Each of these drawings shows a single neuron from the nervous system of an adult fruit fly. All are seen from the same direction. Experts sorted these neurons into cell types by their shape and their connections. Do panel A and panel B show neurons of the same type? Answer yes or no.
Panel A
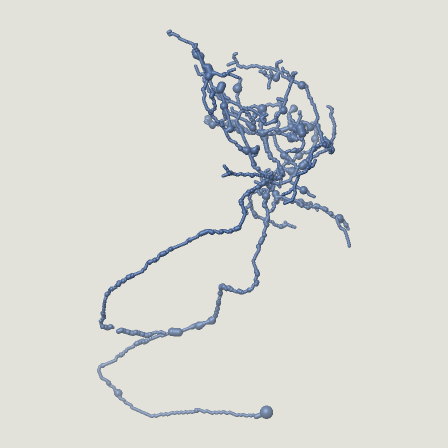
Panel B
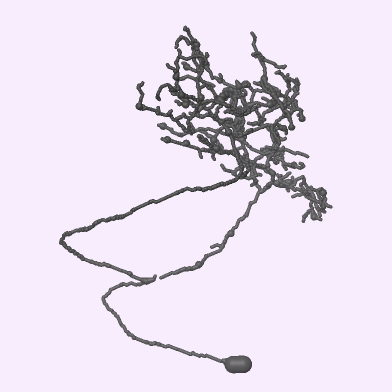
no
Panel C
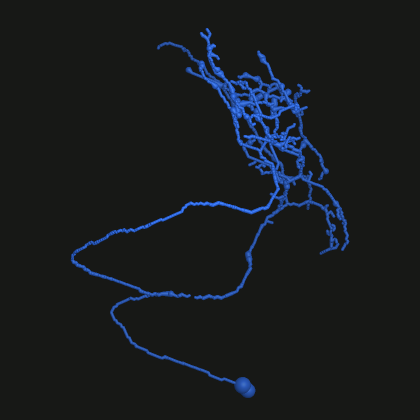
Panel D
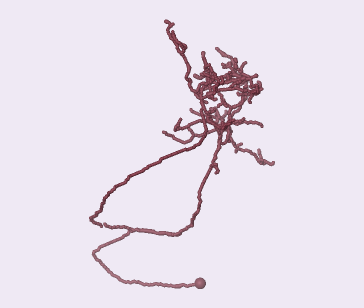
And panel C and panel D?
yes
